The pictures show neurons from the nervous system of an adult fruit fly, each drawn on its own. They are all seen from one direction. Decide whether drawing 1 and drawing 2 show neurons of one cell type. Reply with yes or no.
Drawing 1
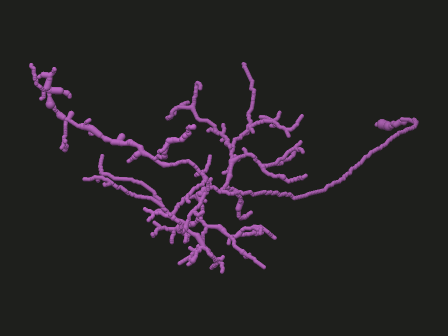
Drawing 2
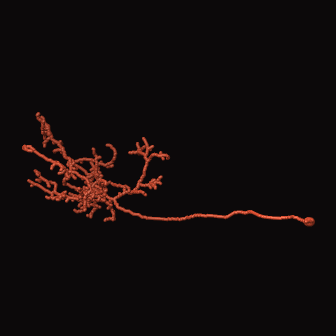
yes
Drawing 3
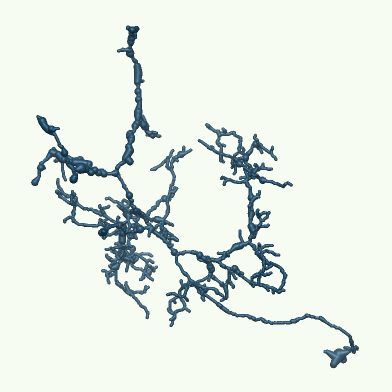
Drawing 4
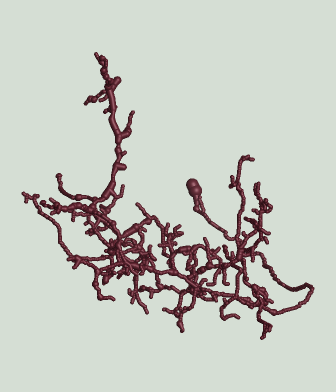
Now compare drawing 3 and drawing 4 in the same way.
yes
